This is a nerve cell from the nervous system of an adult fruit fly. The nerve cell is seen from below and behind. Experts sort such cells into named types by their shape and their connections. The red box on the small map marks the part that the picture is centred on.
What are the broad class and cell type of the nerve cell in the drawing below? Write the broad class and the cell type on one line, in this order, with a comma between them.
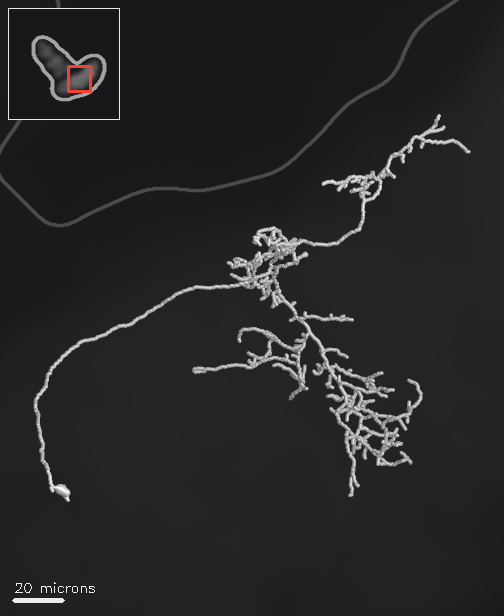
central-brain intrinsic neuron, ATL012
